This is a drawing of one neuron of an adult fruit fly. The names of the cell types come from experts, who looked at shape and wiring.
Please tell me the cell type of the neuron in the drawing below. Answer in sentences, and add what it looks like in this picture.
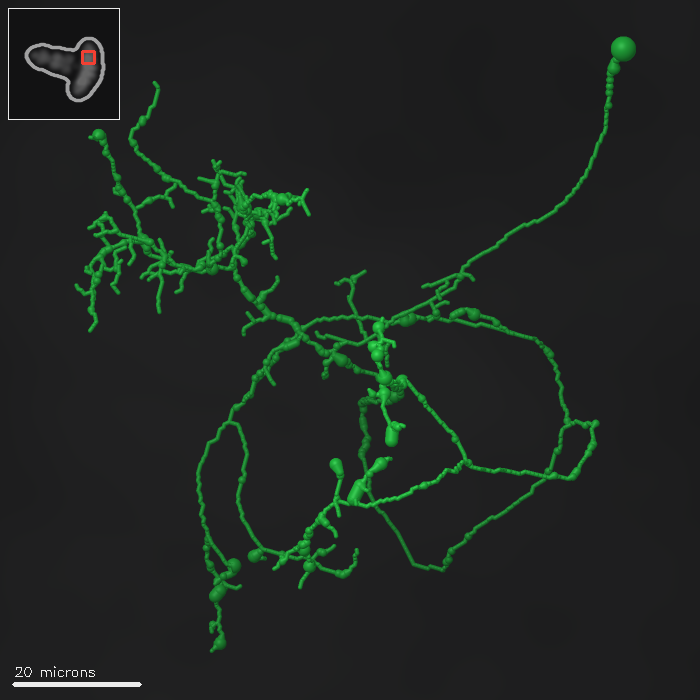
The cell type is LHAV2b8. This is a central-brain intrinsic neuron. Its cell body lies at the upper right of the picture. By the scale bar it is about 95 microns tall in this view. Dozens of branch ends can be seen.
